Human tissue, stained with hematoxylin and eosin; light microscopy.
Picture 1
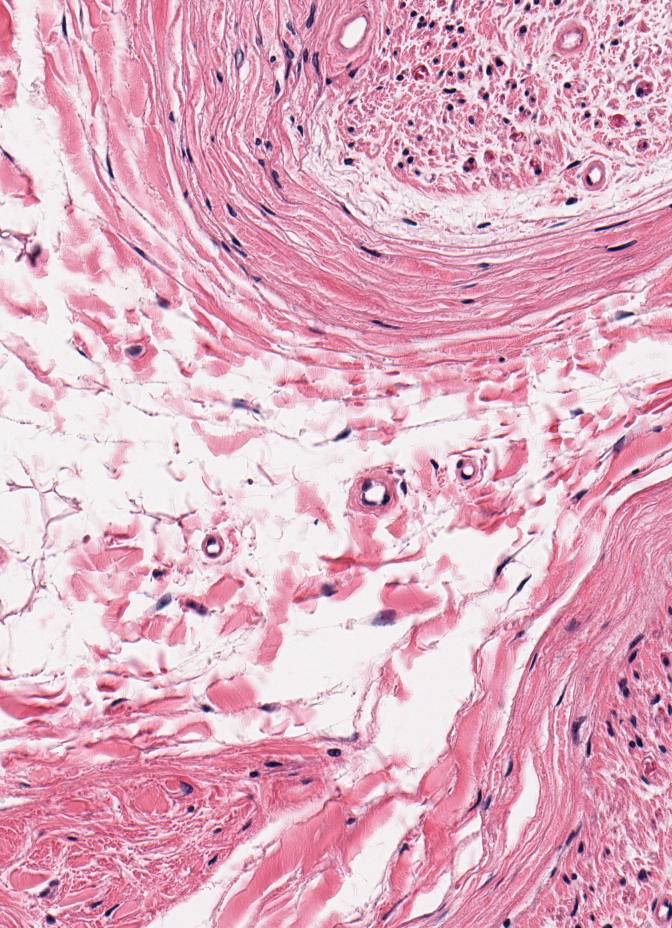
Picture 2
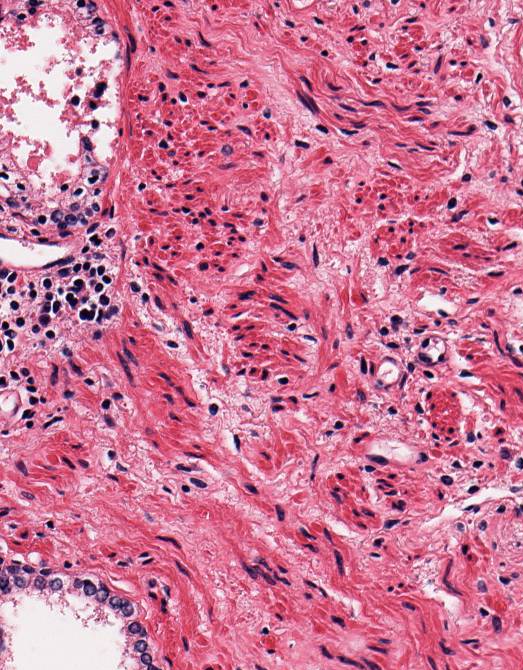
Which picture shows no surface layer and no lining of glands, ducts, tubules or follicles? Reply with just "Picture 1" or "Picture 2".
Picture 1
